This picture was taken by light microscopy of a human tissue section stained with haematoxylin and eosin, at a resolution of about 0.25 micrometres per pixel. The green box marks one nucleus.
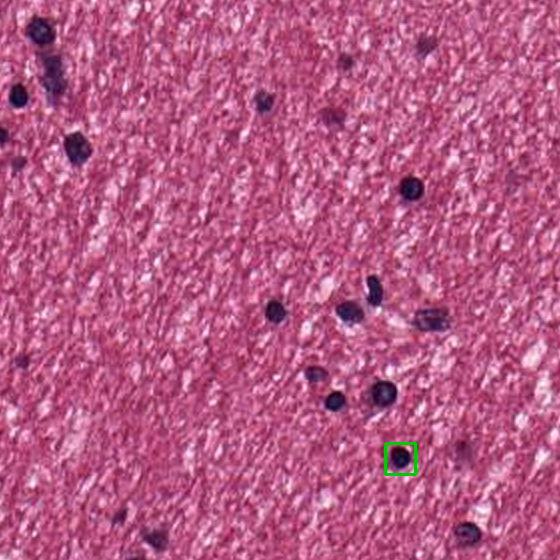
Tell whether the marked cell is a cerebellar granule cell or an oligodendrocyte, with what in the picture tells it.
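The marked cell is an oligodendrocyte. The nucleus is round with a smooth outline and is about the same size as the other small round dark nuclei nearby. The nucleus is deeply and evenly dark throughout, with no visible internal detail. The cell lies on its own in the finely textured pink background tissue, a short distance below a loose scatter of similar round dark nuclei.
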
